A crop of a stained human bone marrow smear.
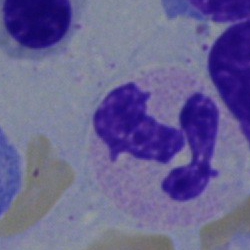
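Segmented neutrophil, stained bone marrow smear. Outline round and smooth. Nucleus divided into two main lobes; no nucleoli visible. Fine pinkish granules scattered evenly through the cytoplasm.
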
